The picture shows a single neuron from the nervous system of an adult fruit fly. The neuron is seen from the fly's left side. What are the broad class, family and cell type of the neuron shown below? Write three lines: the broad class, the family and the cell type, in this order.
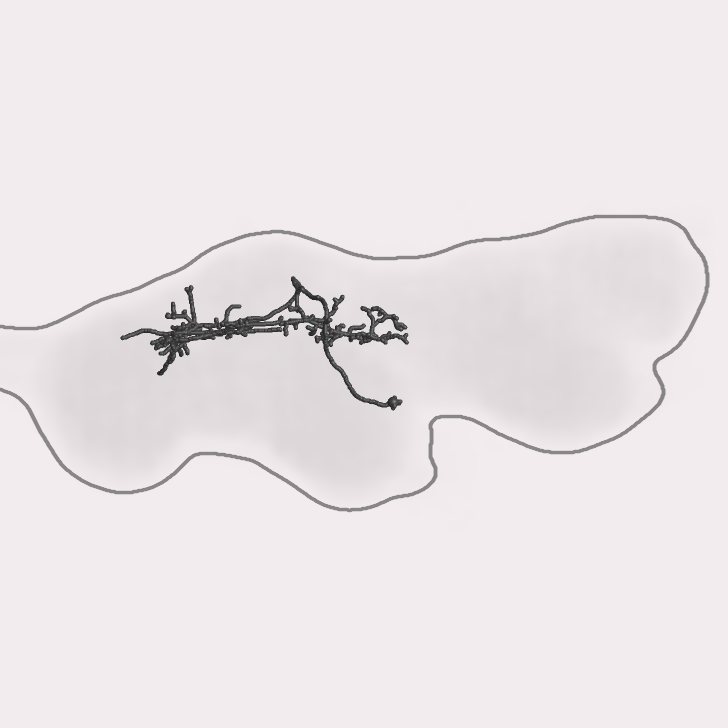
nerve-cord intrinsic neuron
hemilineage 06A
IN06A018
